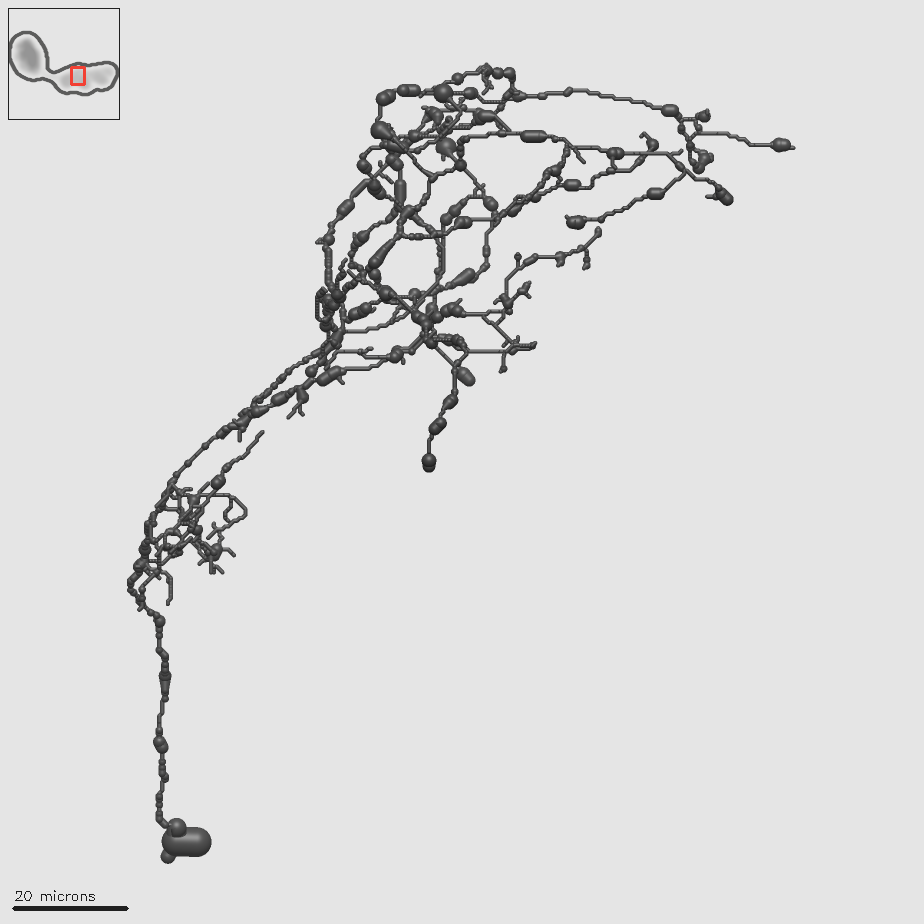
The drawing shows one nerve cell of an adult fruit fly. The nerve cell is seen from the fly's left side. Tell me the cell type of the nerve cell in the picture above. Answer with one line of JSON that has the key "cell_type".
{"cell_type": "IN12A042"}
